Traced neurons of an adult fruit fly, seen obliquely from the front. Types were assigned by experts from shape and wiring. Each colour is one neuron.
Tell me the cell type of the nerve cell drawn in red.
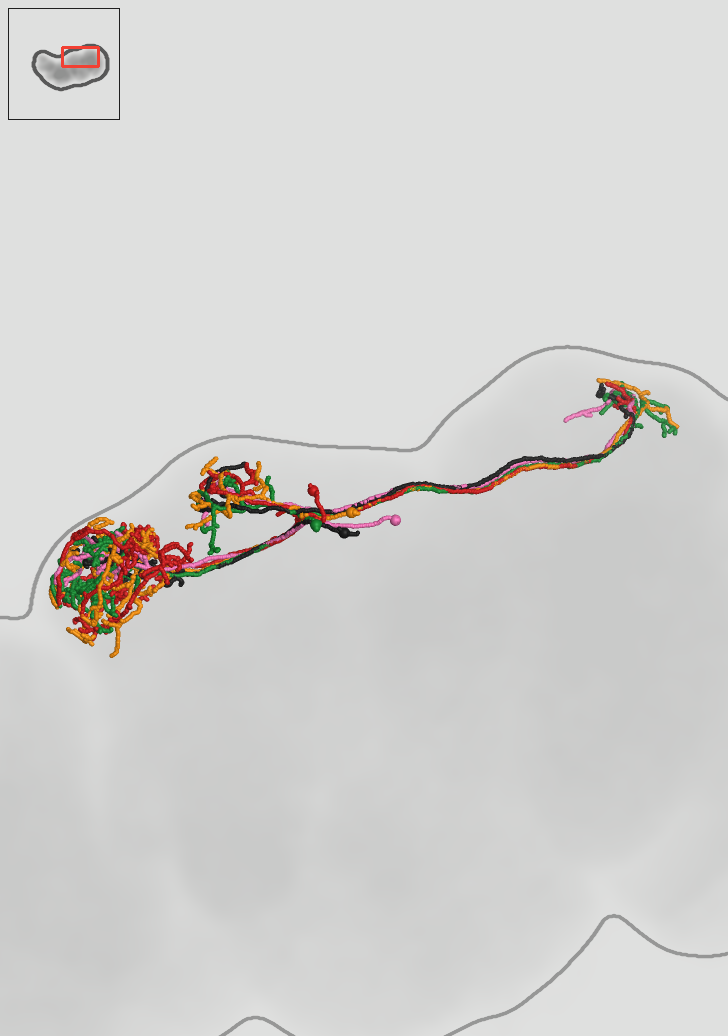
LHAD3a1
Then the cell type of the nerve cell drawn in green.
CB3374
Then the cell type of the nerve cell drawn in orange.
LHAD3b1_a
